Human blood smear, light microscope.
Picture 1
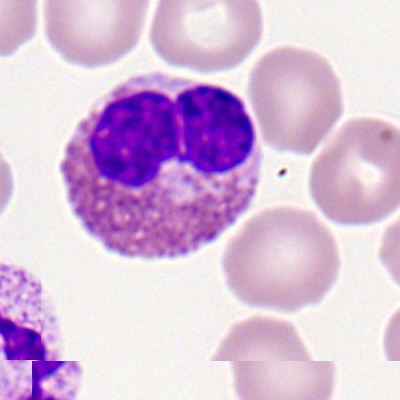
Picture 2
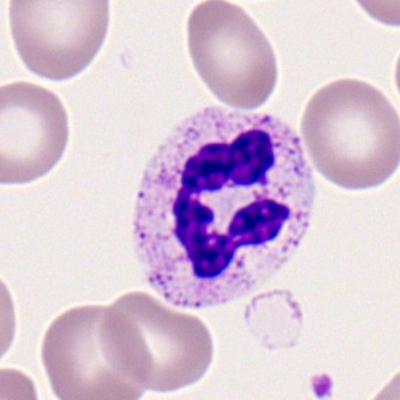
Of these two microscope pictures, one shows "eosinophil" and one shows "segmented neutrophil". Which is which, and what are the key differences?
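In picture 1 you are looking at an eosinophil; in picture 2, a segmented neutrophil. Compare the granules first. The eosinophil's cytoplasm is packed with coarse granules. The segmented neutrophil's cytoplasm is plentiful and pale pinkish-lilac, with fine pink-purple granules scattered through it and no vacuoles.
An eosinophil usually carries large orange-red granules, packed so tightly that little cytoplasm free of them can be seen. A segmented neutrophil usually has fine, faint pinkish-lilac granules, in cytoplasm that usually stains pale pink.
Then look at the nucleus: in the eosinophil, two lobes sit side by side in the upper part of the cell.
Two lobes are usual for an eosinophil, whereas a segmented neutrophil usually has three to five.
Both cells share dark purple, coarsely clumped chromatin, and neither shows a nucleolus.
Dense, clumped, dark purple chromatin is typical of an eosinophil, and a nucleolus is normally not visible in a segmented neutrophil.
As for shape, the eosinophil is round, with red cells lying around it but not over it. The segmented neutrophil is smooth and roughly round to slightly oval.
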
